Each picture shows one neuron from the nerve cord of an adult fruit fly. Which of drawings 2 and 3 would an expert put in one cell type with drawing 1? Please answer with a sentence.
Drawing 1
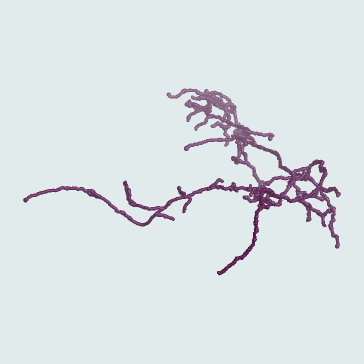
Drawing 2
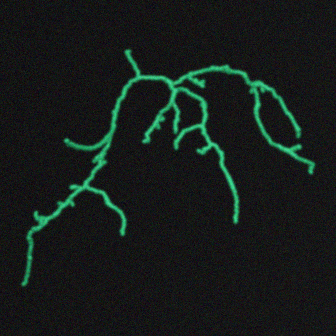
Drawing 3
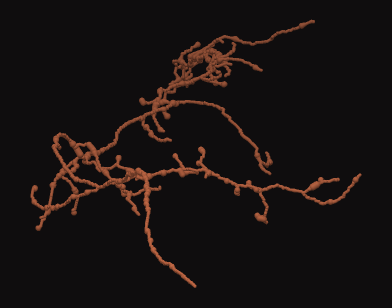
Drawing 3 is of the same cell type.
